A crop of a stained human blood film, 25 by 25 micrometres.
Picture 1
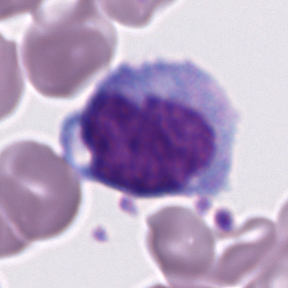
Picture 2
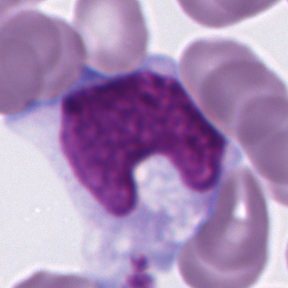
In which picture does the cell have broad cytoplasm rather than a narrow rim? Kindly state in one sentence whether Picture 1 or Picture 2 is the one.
Plentiful cytoplasm is found in the cell of picture 2.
